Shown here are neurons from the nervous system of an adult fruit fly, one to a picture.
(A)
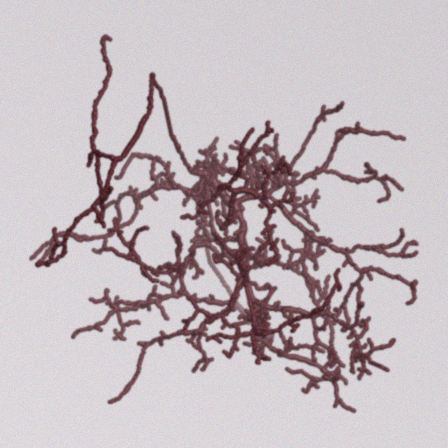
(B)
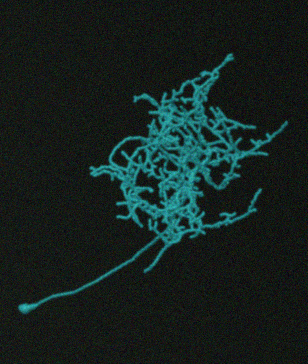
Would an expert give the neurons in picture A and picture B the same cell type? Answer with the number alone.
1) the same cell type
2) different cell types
2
